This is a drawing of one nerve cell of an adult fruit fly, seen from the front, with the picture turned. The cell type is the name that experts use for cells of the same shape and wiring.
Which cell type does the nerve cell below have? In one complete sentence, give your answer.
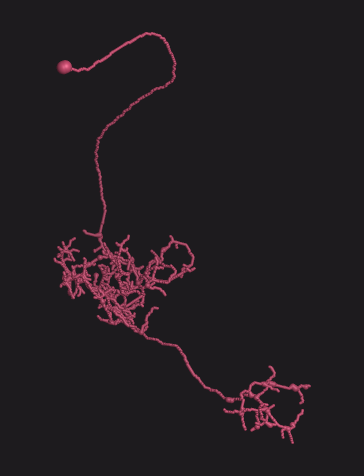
This nerve cell represents the cell type CB3021.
